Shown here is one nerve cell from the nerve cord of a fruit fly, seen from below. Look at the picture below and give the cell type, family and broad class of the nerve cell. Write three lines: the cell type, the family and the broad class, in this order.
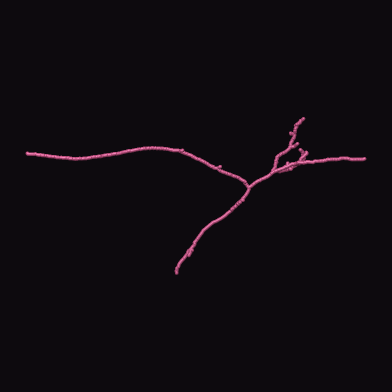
SApp21
class mechanosensory proprioceptive
sensory neuron ascending to the brain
